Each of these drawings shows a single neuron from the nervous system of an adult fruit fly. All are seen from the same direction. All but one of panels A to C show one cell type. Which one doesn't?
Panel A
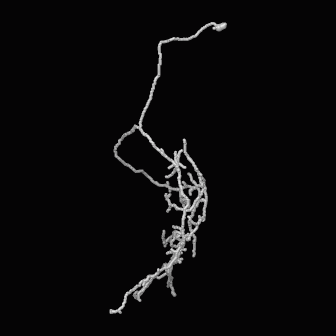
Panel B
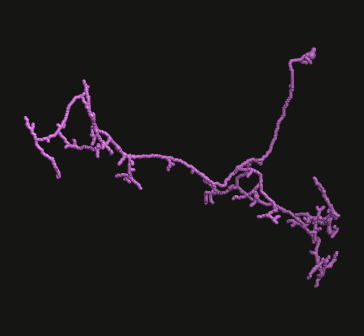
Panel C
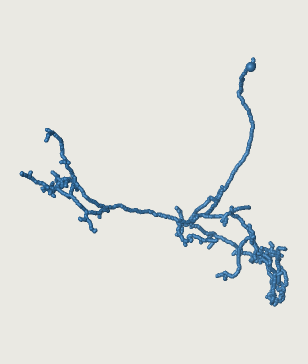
A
